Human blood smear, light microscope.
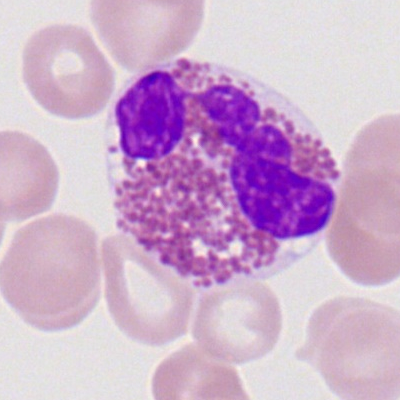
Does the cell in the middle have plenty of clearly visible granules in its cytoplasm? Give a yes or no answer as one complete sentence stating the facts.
Yes, the cytoplasm of the cell is rich in visible granules.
